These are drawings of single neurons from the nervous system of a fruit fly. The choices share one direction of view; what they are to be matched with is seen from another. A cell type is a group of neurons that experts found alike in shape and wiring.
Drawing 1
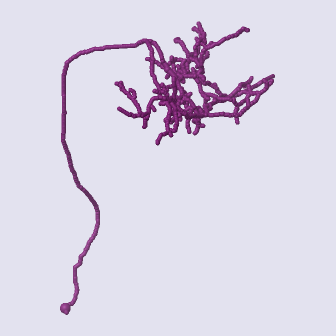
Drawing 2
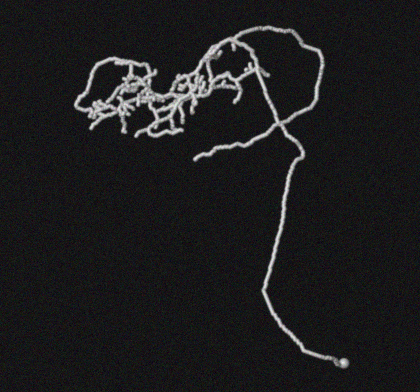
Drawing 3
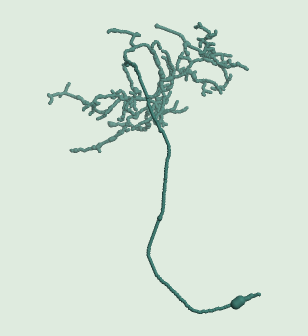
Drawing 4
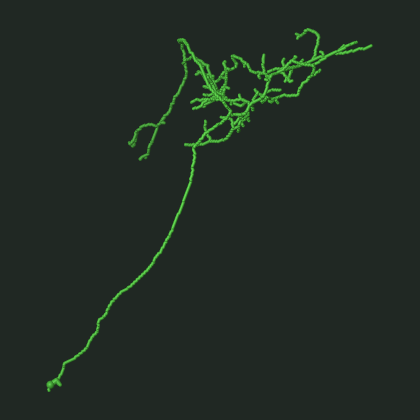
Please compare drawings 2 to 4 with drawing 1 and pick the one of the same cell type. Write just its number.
3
